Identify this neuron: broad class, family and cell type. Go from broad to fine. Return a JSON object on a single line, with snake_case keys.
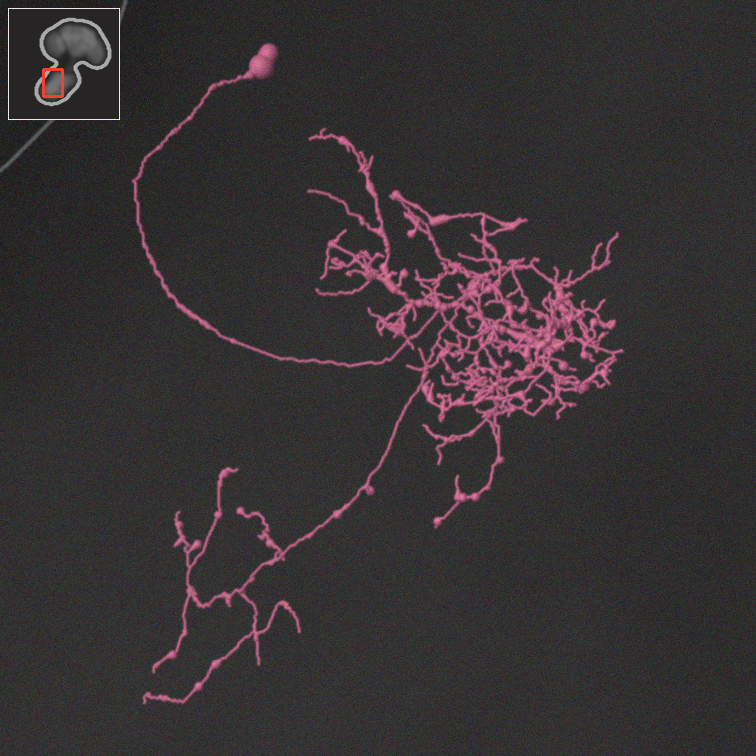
{"broad_class": "nerve-cord intrinsic neuron", "family": "hemilineage 11A", "cell_type": "IN11A022"}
